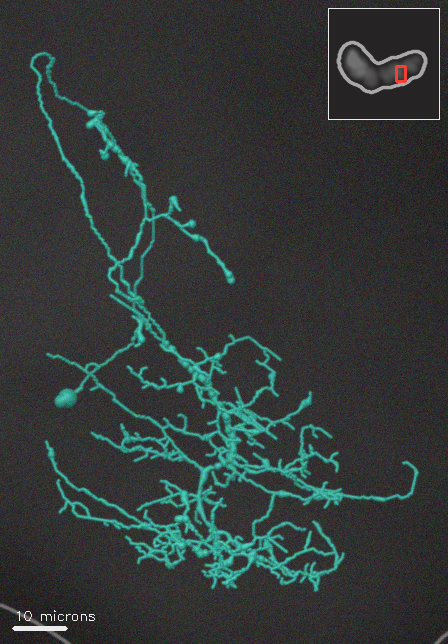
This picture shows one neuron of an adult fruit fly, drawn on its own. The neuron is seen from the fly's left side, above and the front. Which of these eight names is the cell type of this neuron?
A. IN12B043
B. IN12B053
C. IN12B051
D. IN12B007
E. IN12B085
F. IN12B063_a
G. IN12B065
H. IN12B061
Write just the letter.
G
